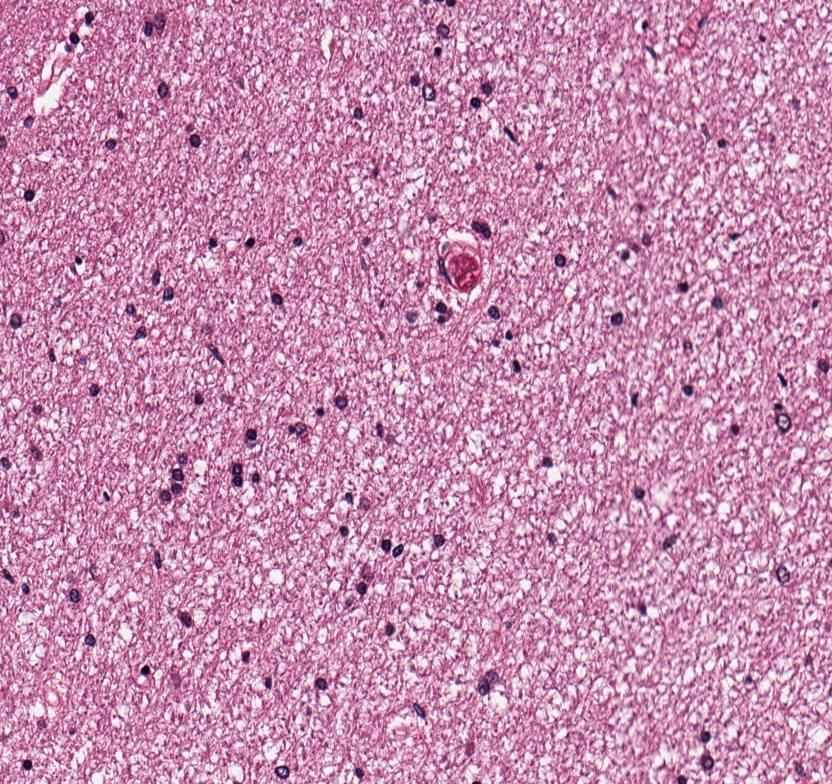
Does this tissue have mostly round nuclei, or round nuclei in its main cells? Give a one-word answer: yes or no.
Yes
